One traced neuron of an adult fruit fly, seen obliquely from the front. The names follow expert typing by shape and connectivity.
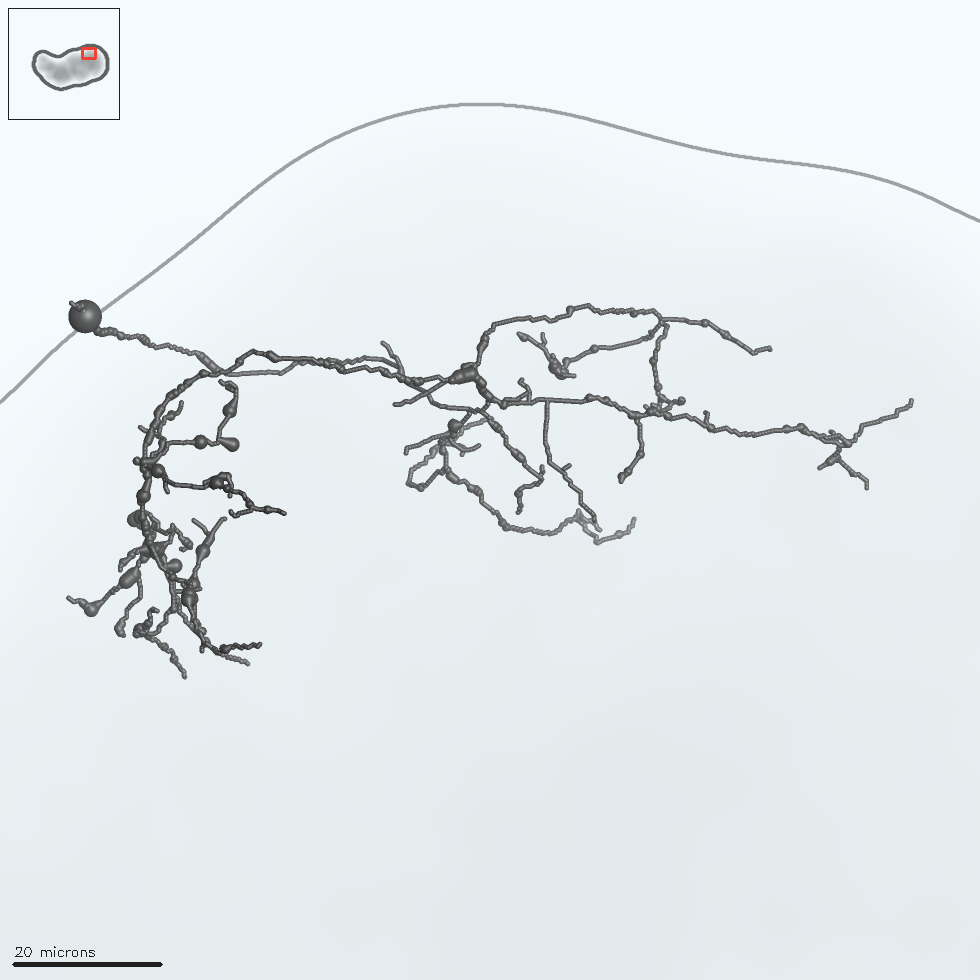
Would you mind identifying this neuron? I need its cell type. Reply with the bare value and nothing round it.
CB2876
